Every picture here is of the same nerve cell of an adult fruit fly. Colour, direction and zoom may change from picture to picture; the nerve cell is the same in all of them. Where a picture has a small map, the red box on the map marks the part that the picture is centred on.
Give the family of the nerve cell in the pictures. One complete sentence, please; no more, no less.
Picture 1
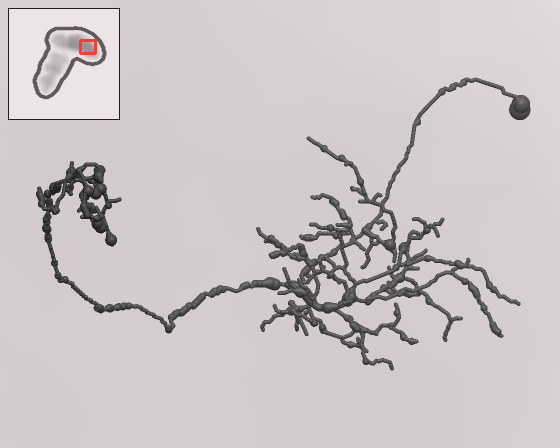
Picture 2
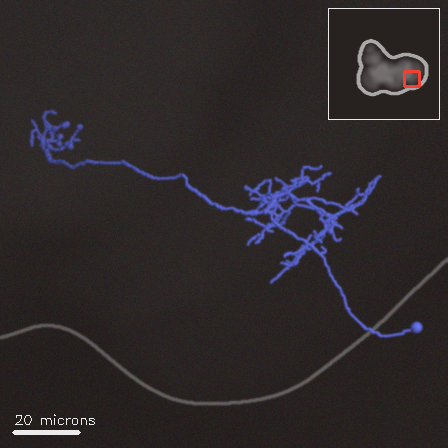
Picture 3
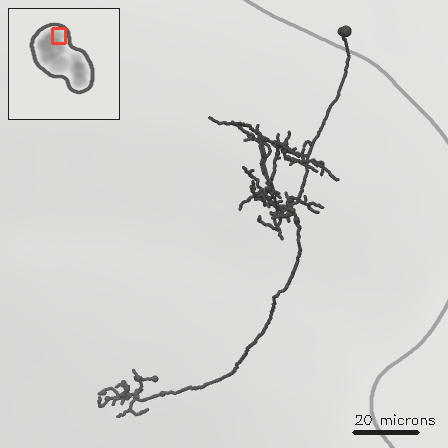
The family designation of this nerve cell is Tm.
